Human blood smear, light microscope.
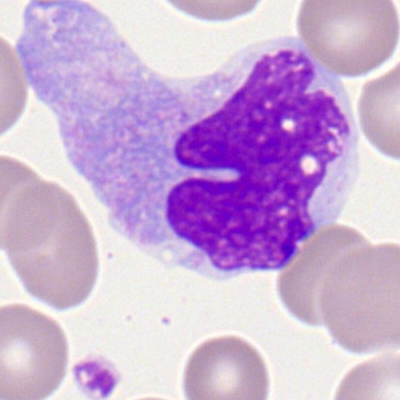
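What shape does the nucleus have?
It is folded, with a deep narrow cleft cutting in from its left side.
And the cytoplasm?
Abundant, covering more area than the nucleus, with fine, faint pinkish granules spread throughout.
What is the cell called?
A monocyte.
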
